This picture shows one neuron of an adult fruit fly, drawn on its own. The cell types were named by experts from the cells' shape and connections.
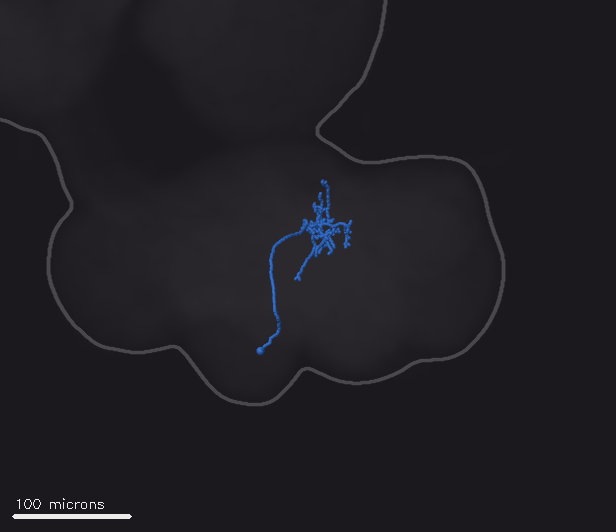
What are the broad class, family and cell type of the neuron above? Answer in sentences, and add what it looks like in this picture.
It is a nerve-cord intrinsic neuron. The family is hemilineage 06B. It is of cell type IN06B079. From top to bottom in the picture it spans about 150 microns. As drawn here it is taller than it is wide.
